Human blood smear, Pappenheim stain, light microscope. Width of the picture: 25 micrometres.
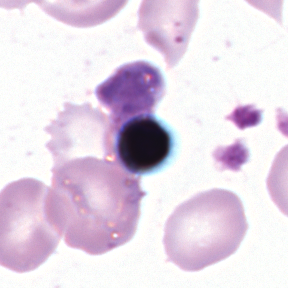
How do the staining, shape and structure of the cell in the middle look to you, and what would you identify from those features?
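Uniformly dense and nearly black, the chromatin shows no visible internal pattern. No nucleoli can be seen in the nucleus. The cytoplasm contains no visible granules. The cell is a normoblast.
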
